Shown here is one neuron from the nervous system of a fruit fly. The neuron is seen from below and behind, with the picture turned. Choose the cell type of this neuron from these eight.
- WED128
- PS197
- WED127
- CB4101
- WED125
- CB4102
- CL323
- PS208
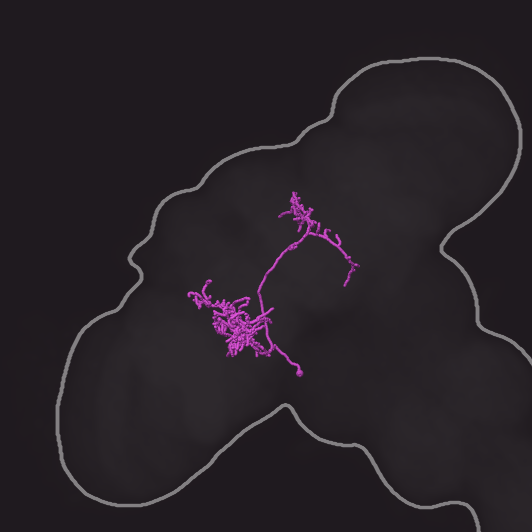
PS197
